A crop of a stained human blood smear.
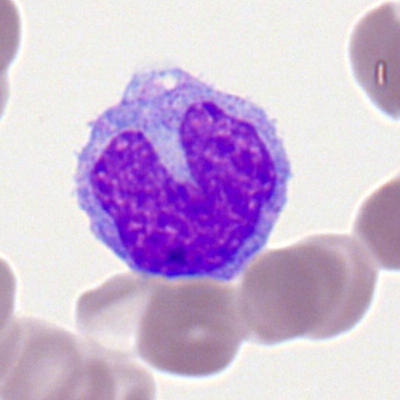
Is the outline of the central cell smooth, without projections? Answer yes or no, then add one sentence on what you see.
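No. The outline of the cell is slightly irregular with a finely frayed edge.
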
